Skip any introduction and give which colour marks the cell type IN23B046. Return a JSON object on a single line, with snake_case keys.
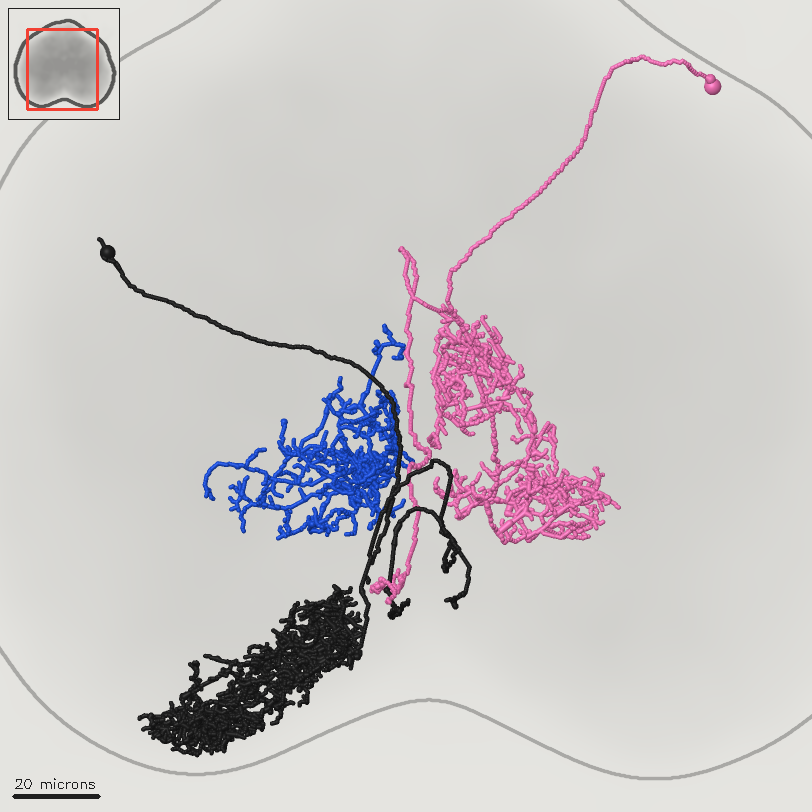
{"colour": "pink"}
